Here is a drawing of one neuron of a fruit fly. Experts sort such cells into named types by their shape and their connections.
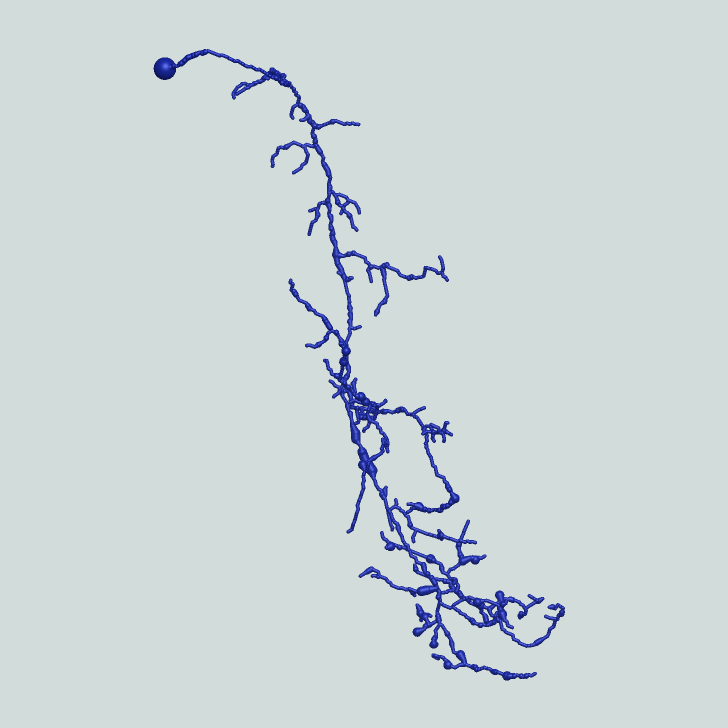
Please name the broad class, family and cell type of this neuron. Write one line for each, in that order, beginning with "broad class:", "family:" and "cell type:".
broad class: central-brain intrinsic neuron
family: hemilineage LHa3
cell type: CB1333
